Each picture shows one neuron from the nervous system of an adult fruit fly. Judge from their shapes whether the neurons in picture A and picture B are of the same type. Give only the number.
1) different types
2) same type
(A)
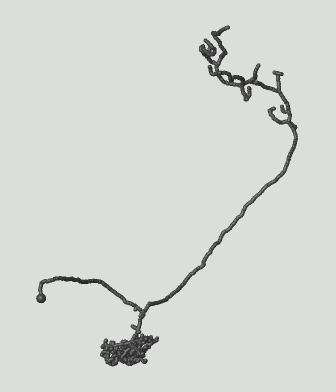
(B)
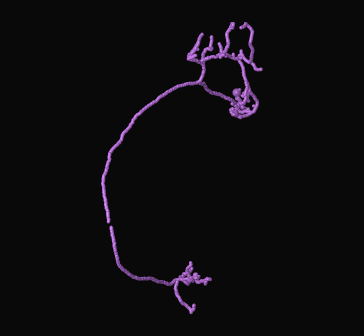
1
